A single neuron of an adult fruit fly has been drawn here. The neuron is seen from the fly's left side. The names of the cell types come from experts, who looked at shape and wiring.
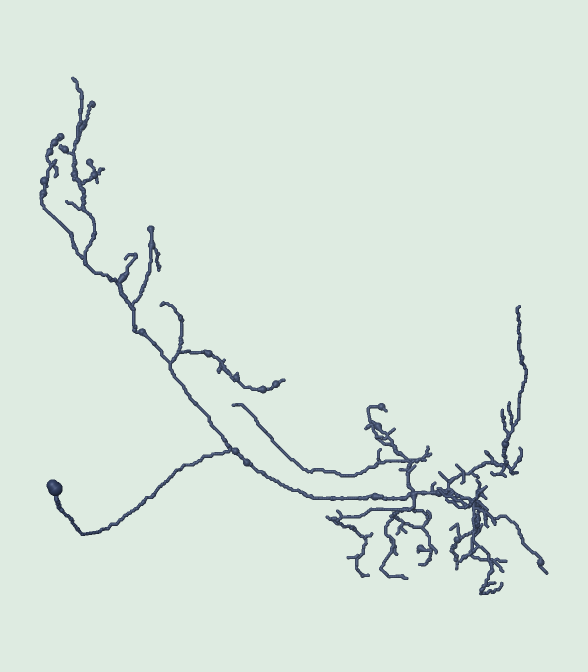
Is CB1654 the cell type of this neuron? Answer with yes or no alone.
no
